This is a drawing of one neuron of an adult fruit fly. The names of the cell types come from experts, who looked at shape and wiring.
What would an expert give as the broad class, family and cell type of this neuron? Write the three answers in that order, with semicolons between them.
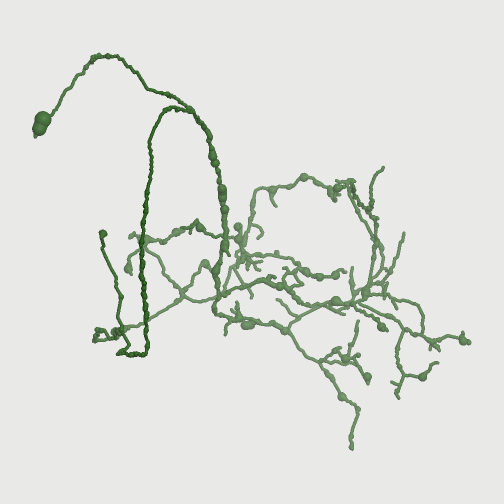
central-brain intrinsic neuron; hemilineage SLPal2; SLP040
